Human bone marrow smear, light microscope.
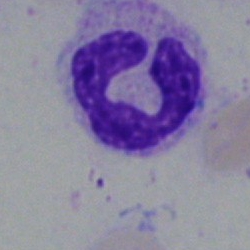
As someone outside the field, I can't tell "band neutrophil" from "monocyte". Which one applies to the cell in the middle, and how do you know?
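This is a band neutrophil. First, its chromatin is dark purple and coarsely clumped.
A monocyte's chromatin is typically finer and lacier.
Second, the cytoplasm holds fine, faint pinkish granules.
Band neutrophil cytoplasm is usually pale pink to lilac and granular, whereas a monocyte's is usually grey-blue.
The nucleus is one continuous horseshoe-shaped band opening upward.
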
